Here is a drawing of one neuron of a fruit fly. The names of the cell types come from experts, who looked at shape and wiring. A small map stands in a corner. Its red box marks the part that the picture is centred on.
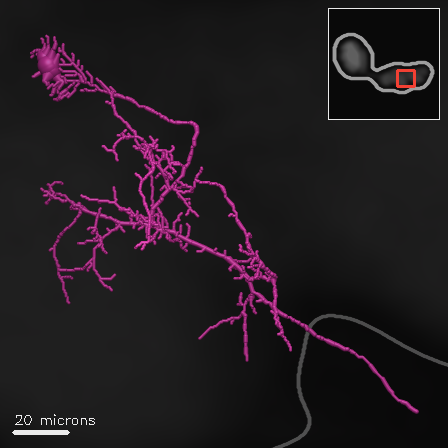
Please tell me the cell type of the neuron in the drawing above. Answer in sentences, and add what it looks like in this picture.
Its cell type is Tr extensor MN. It is a motor neuron of the nerve cord. Its cell body lies at the upper left of the picture. From left to right in the picture it spans about 150 microns. The picture shows dozens of branch ends.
